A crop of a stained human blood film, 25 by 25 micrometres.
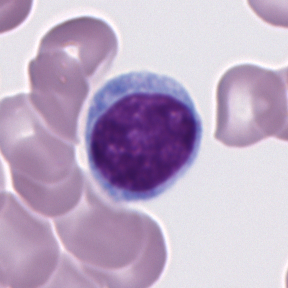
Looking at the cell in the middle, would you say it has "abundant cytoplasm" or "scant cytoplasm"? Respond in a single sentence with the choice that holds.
The cell's cytoplasm is limited to a narrow rim.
